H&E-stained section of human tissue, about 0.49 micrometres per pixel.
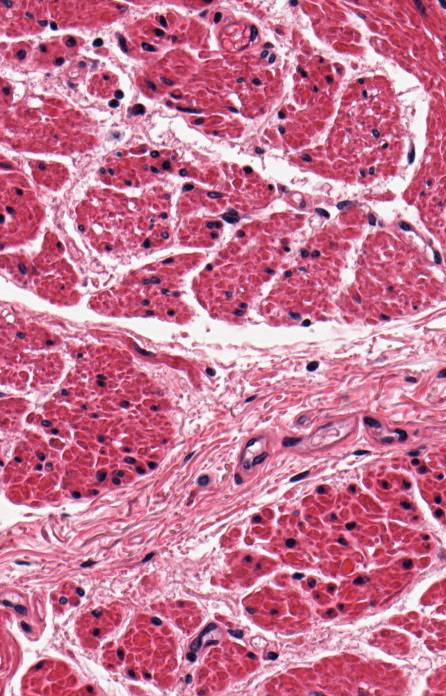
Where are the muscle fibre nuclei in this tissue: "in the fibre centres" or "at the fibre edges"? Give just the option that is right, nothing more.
In the fibre centres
